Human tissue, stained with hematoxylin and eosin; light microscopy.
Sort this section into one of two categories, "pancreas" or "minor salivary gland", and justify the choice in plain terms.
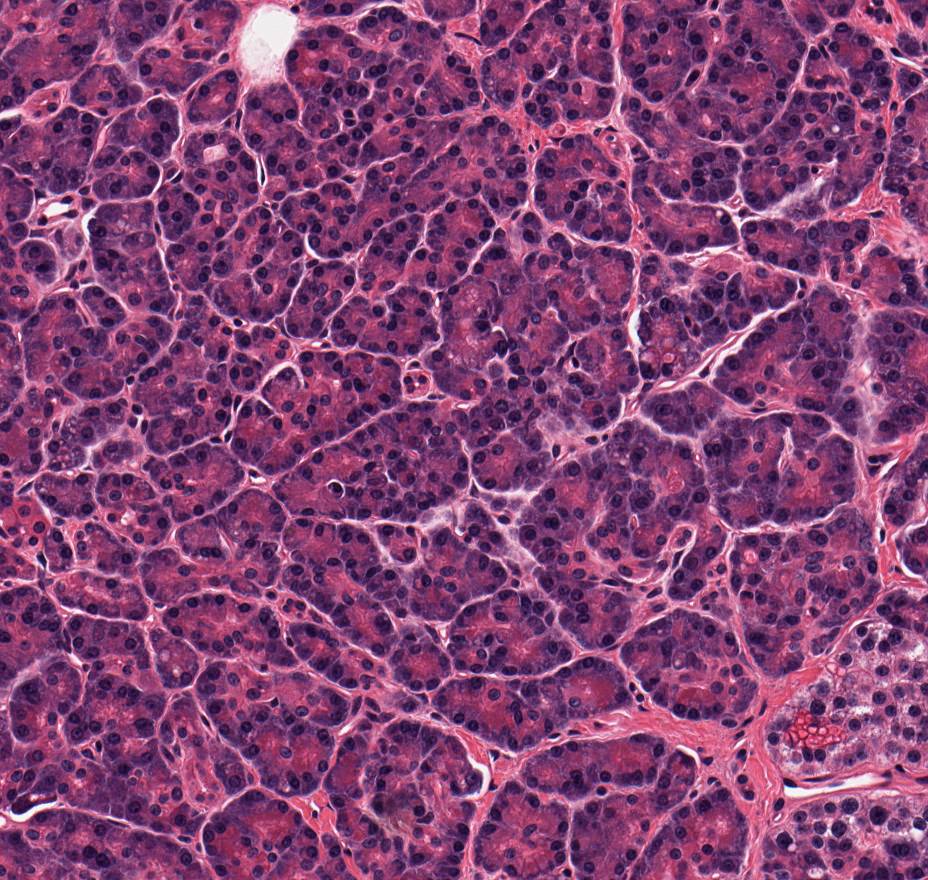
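This section is pancreas. Closely packed small rounded acini, grouped into lobules by thin pink septa, fill almost the whole field.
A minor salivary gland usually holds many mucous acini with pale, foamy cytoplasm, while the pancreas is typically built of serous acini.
Here the acinar cytoplasm is purple toward the base and bright pink toward the centre of each acinus.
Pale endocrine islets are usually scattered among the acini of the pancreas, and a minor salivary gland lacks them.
In the lower right corner, a cluster of paler cells with round nuclei differs from the surrounding acini.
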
